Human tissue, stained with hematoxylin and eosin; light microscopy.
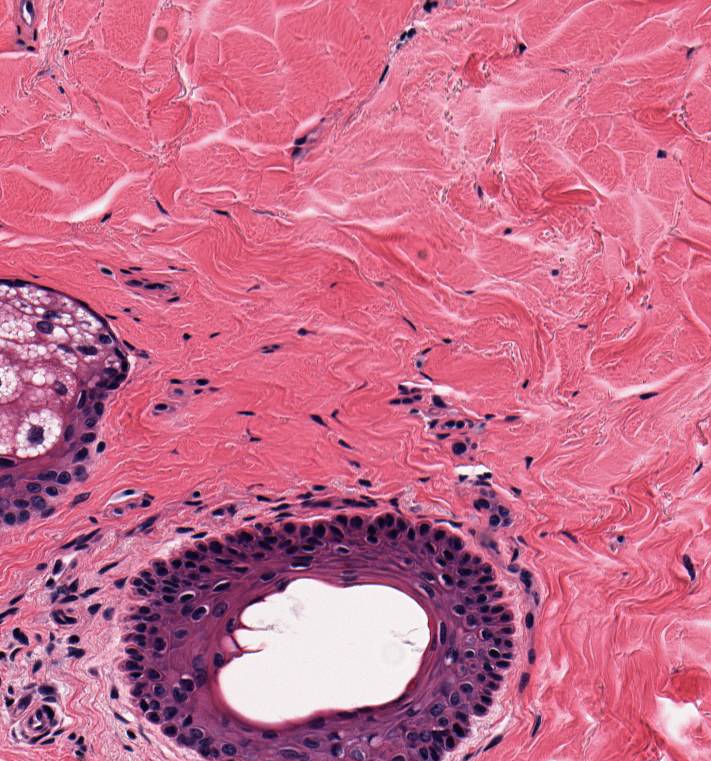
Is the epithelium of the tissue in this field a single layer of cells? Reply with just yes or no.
No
